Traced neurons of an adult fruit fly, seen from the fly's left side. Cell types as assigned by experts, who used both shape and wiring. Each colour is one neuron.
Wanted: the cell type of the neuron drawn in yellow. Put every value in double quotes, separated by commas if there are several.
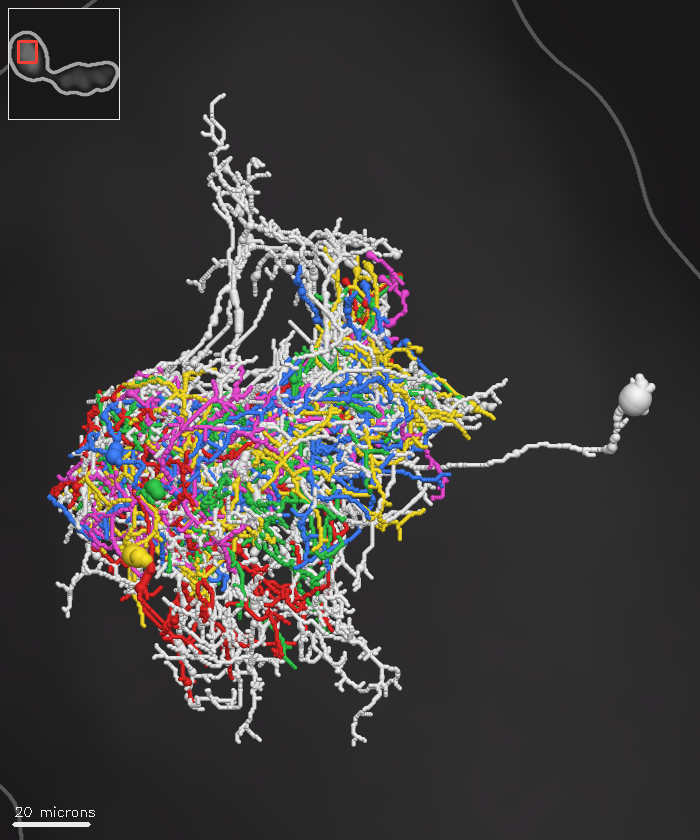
"CB1748"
